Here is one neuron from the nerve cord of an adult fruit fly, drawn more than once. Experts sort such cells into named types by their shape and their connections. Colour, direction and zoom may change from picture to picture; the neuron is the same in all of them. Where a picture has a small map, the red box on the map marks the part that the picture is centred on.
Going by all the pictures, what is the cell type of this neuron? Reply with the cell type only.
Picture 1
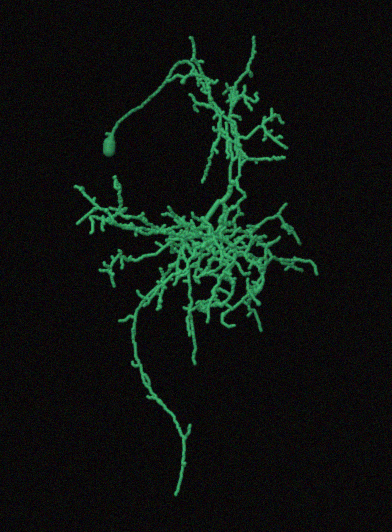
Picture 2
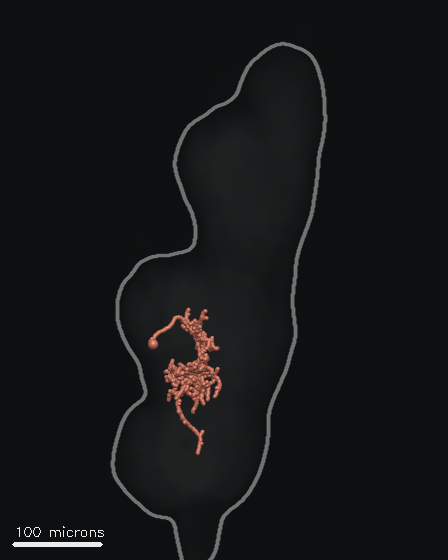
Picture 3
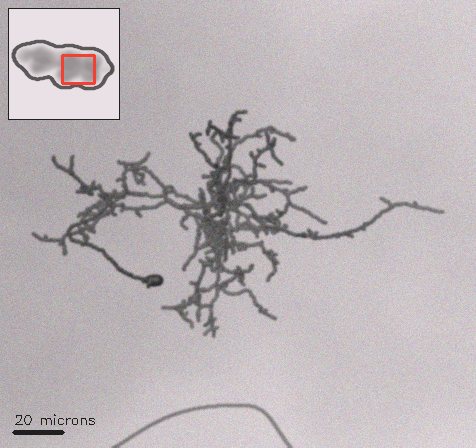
IN00A051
